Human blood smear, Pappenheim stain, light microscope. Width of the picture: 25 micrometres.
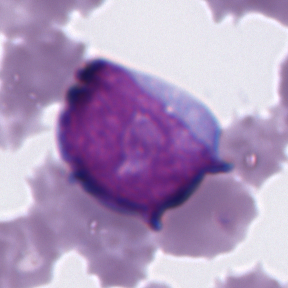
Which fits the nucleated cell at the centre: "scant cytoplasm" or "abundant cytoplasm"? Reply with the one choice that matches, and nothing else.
Scant cytoplasm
